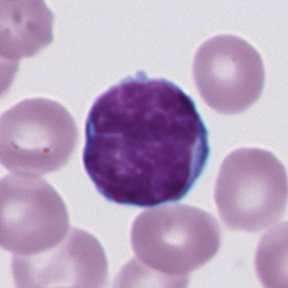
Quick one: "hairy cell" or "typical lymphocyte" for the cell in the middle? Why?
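This is a typical lymphocyte. First point, the amount of cytoplasm: it forms only a thin rim, widest on the right side, and the nucleus fills about 90% of the cell's area.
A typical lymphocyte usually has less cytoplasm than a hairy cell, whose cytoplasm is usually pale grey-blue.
The scant cytoplasm in this cell fits the typical lymphocyte. Remaining points, as seen: the rim of cytoplasm is pale blue, the nucleus has a shallow notch on its left edge, and a small bleb sticks out from the top edge of the cell. The cell is about 1.75 times as wide as a red cell that lies whole in the picture.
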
